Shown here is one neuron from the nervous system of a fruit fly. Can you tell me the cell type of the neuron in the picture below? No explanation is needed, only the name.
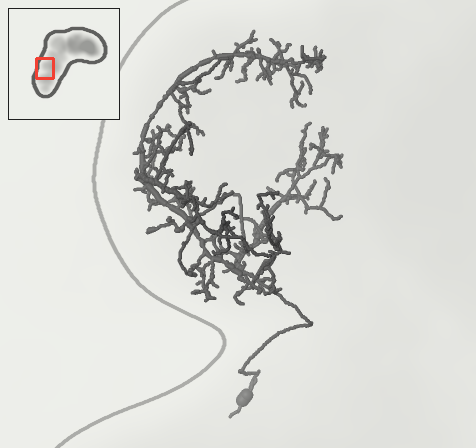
IN03A039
